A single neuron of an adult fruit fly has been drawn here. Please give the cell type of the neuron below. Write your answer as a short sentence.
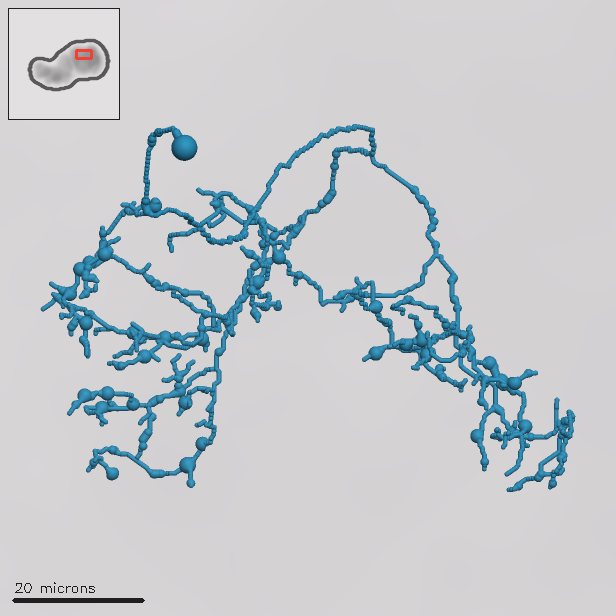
The cell type is FB5R.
